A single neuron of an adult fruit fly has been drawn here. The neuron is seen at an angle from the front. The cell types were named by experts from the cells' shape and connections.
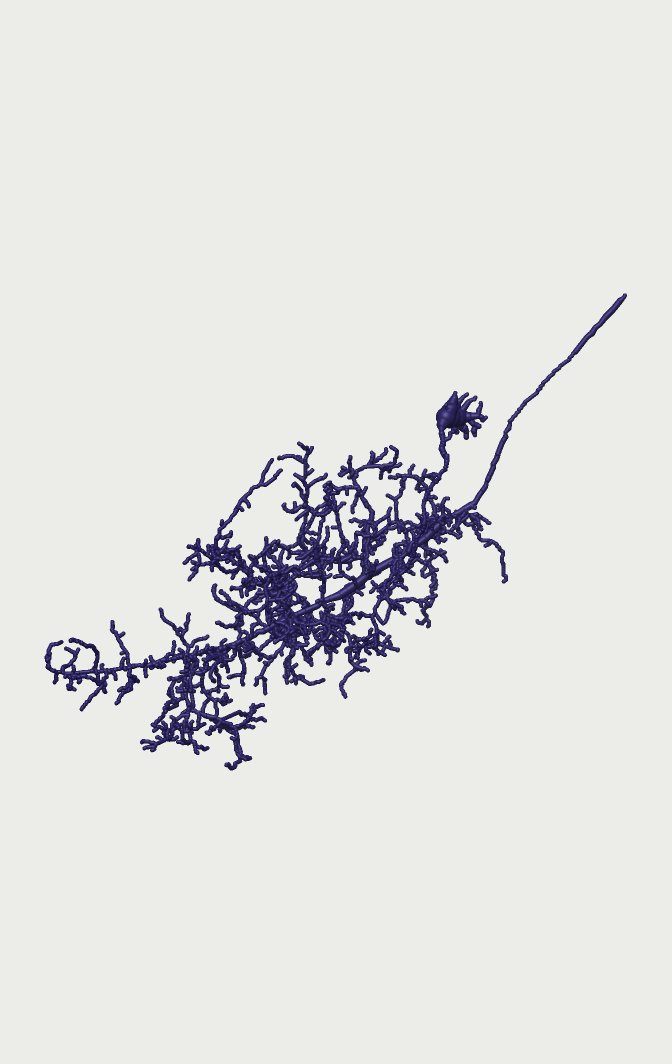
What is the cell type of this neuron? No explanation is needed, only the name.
MNhl01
